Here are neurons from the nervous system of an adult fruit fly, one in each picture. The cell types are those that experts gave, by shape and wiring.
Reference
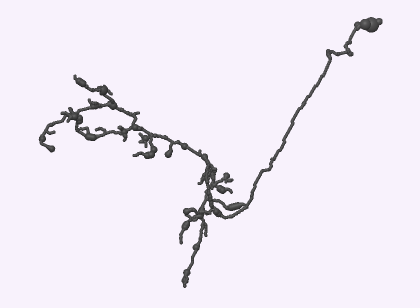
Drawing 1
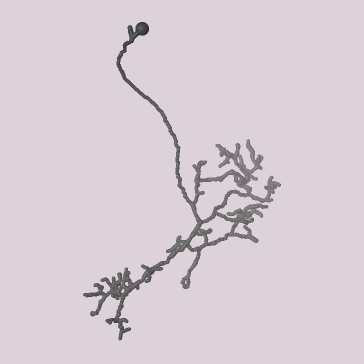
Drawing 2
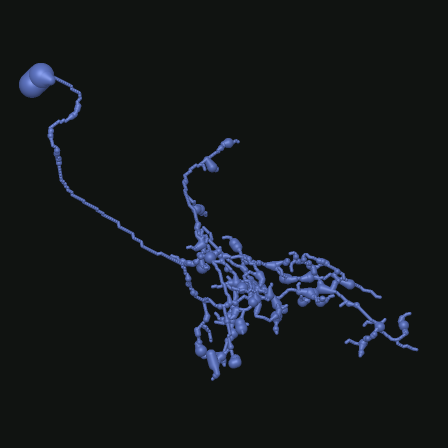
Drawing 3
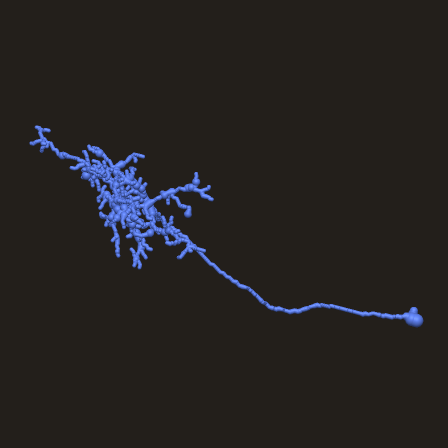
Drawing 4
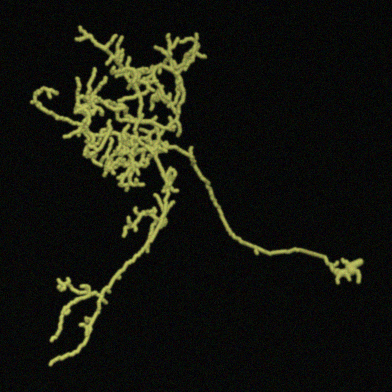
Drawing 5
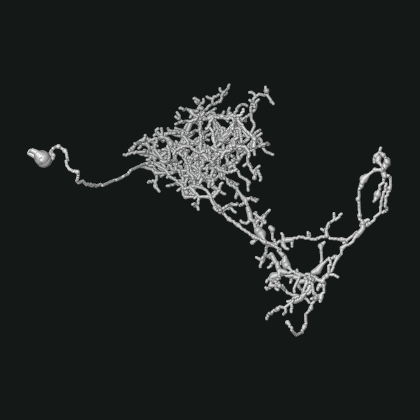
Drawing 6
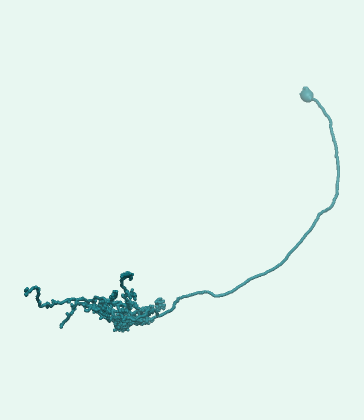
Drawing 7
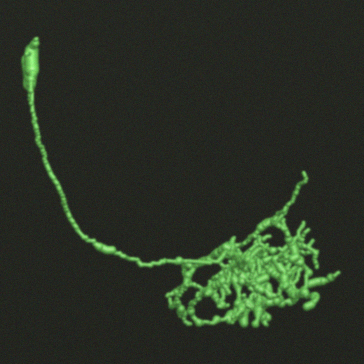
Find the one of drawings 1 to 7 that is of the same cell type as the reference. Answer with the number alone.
2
